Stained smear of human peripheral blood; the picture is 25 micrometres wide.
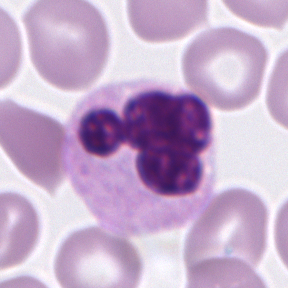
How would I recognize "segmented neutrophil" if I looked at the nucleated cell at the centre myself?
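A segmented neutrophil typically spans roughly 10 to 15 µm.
First, size: at about 14 micrometres across, this cell falls within that span.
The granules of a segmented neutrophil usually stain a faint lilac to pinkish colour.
Second, granules: the fine, faint pinkish granules spread through this cell's cytoplasm match that.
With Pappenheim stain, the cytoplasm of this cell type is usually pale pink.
Third, cytoplasm: the pale pinkish-lilac shade seen here agrees.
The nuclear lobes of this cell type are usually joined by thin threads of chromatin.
Fourth, nucleus: the smallest lobe sits on the left, set apart from the larger lobes, and the chromatin is dark purple and coarsely clumped.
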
